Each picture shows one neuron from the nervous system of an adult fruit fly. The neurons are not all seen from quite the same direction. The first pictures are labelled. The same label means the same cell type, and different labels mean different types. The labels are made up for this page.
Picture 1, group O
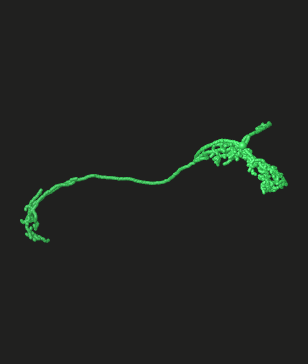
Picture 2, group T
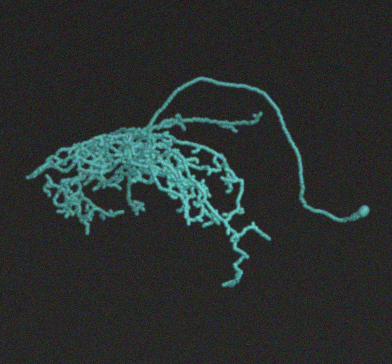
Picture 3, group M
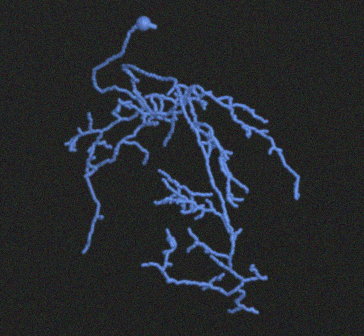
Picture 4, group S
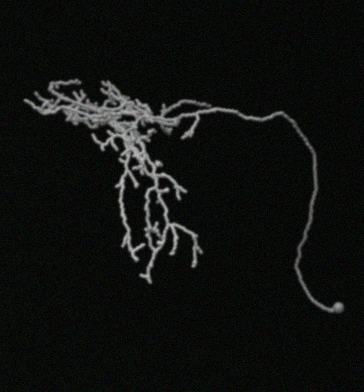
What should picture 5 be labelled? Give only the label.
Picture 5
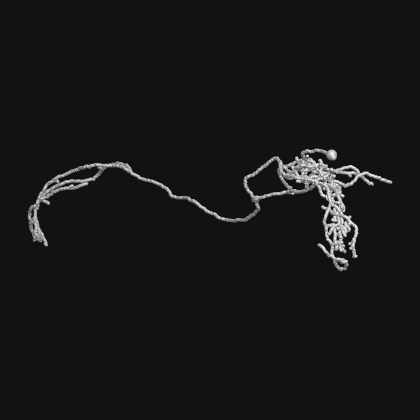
group O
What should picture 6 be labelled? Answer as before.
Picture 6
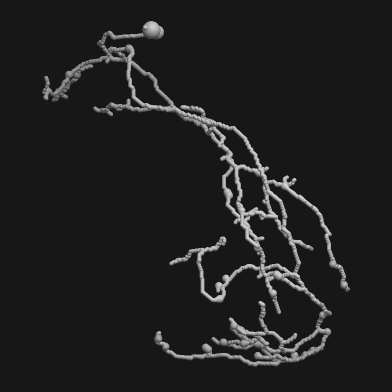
group M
